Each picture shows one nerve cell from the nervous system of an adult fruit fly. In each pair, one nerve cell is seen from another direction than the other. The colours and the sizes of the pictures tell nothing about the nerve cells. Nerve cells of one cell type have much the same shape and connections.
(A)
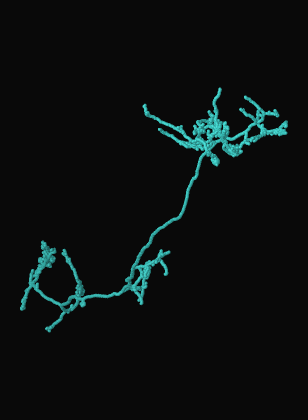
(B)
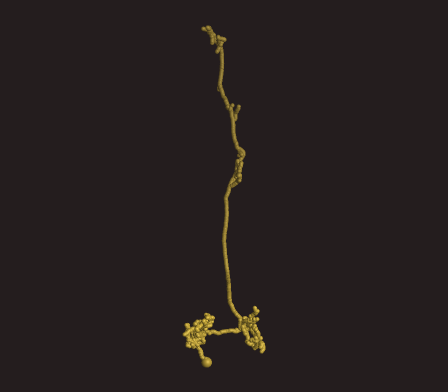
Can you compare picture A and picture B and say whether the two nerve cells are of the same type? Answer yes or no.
no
